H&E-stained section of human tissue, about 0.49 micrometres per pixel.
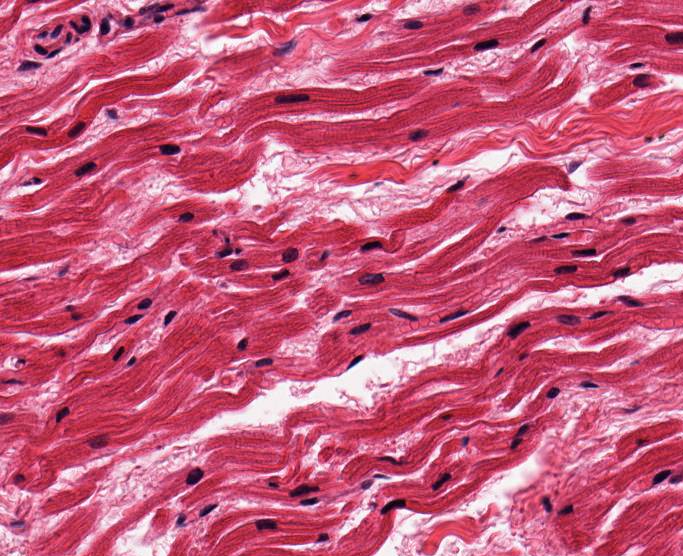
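Atrial appendage of the heart, haematoxylin and eosin. Long, wavy muscle fibres cross the whole field obliquely from lower left to upper right. Fine transverse cross-striations are visible, and some fibres branch to join their neighbours. The fibre cytoplasm stains a deep pink-red.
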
